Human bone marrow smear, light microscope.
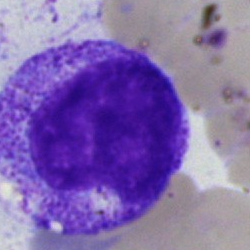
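Promyelocyte, at the centre of this stained bone marrow smear. See how the nucleus sits off-centre, toward the upper right, while the cytoplasm is widest on the left and lower side. That cytoplasm is crowded with coarse purple granules, except for a pale, granule-poor patch just below the nucleus.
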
